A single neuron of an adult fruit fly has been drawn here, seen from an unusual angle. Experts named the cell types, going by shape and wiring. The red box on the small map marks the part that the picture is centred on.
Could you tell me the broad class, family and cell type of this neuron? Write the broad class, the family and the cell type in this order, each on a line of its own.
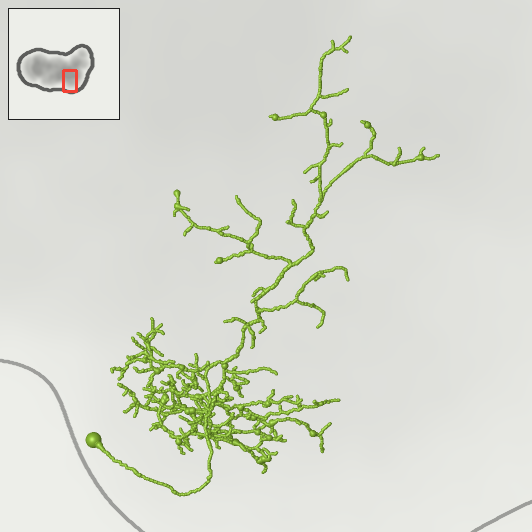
optic-lobe intrinsic neuron
Cm
Cm8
